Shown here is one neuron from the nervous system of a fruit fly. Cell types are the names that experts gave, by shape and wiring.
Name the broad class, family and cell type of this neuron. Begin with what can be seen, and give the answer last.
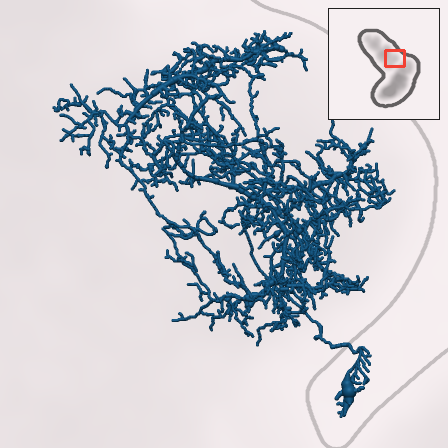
Its cell body lies at the lower right of the picture. The picture shows more than a hundred branch ends. It is a nerve-cord intrinsic neuron. Its family is hemilineage 16B. The cell type is IN16B016.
